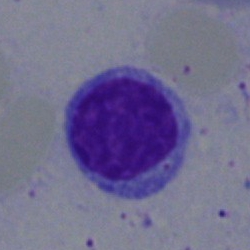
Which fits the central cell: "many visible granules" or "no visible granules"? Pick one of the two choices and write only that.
No visible granules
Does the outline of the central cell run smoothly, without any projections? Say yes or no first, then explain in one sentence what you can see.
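Yes. The cell outline is round and smooth, with no surface projections.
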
